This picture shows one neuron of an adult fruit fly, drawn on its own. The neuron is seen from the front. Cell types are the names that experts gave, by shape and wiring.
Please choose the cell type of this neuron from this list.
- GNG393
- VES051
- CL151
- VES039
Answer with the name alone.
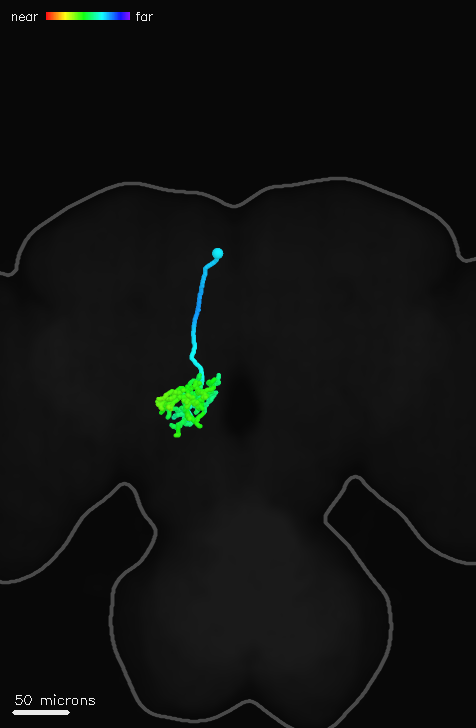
VES051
